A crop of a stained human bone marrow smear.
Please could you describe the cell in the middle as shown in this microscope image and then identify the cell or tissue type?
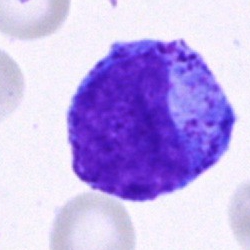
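The border here is slightly uneven, though the outline is roughly round. Most of the cell is taken up by the nucleus, which sits toward the left. I can see scattered purple granules in the pale cytoplasm, but no clear vacuoles. It is a promyelocyte.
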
